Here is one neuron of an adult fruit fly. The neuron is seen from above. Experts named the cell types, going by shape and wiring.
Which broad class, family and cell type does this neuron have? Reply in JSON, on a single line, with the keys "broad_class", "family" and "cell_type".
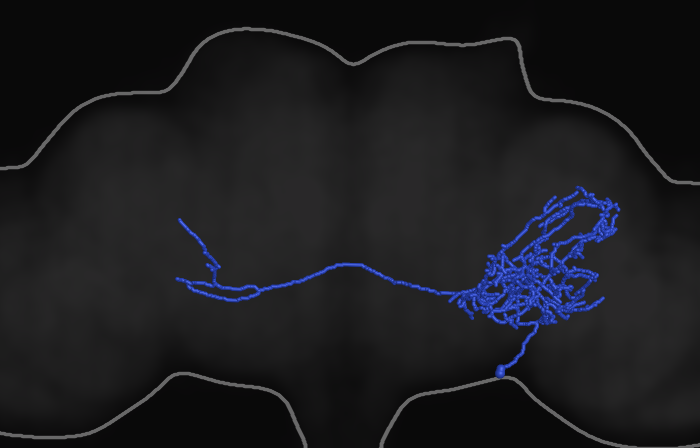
{"broad_class": "central-brain intrinsic neuron", "family": "hemilineage VLPp&l1_posterior", "cell_type": "PLP169"}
